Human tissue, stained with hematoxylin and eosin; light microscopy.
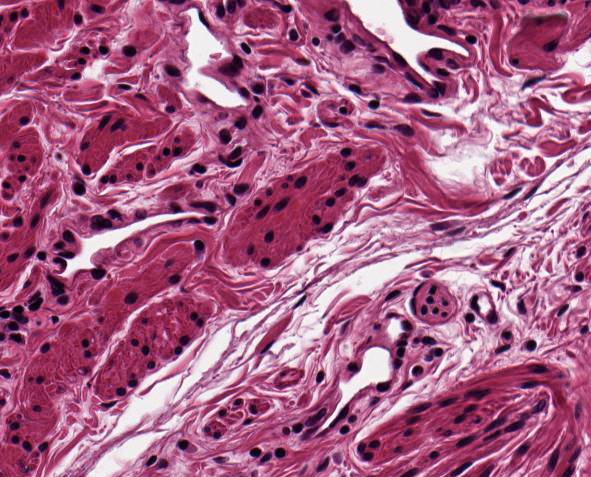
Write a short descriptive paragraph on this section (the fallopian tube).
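Smooth muscle bundles, separated by strands of connective tissue, make up the field. These bundles occupy most of the upper left half. At the lower right, one bundle is cut lengthwise, its nuclei elongated along its length. The muscle cells have dark oval nuclei within pink cytoplasm.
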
